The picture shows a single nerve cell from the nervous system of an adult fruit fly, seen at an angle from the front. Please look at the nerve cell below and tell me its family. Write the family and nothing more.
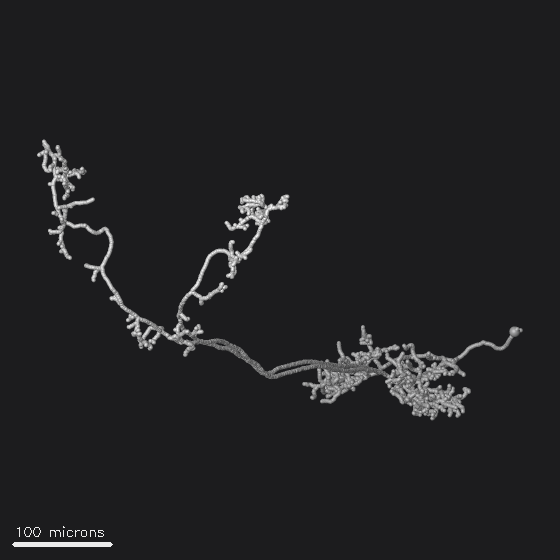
hemilineage 09B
